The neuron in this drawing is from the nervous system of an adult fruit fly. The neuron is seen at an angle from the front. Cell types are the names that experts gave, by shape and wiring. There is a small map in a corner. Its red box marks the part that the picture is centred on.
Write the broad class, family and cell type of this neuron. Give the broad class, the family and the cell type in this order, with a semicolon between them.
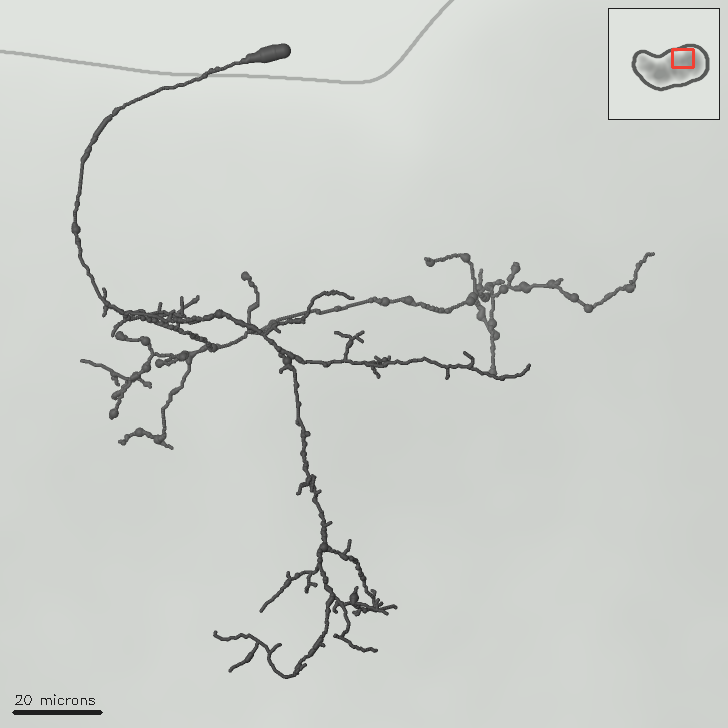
central-brain intrinsic neuron; hemilineage SMPp&v1_posterior; SMP451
